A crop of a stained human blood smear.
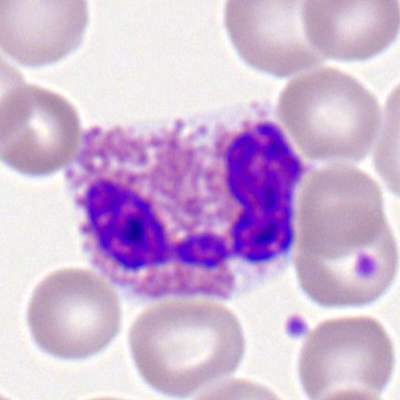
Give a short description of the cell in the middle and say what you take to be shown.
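Look first at the nucleus: it is split into three separate lobes. The smallest lobe sits at the bottom centre, tucked between two larger lobes on the left and right. Now the cytoplasm: it is densely packed with pinkish-purple granules, coarse enough that you can pick them out as separate dots. This cell is an eosinophil.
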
